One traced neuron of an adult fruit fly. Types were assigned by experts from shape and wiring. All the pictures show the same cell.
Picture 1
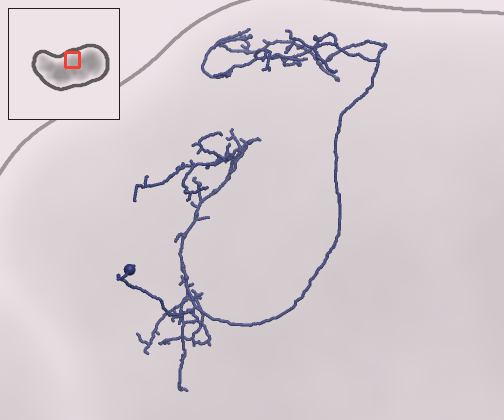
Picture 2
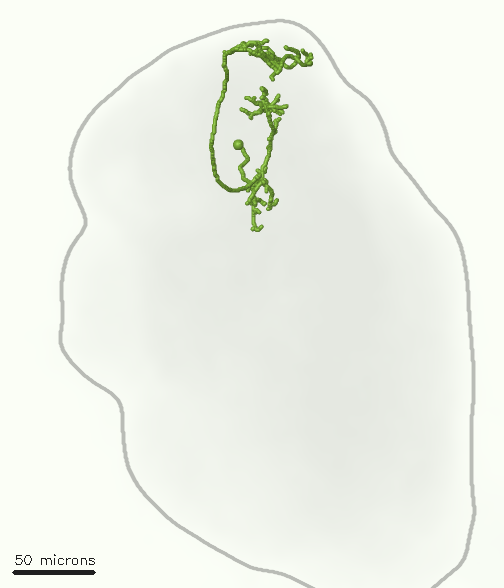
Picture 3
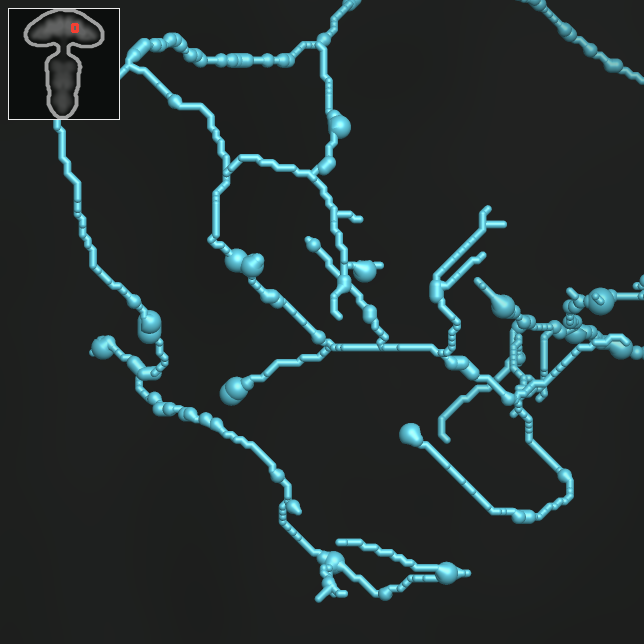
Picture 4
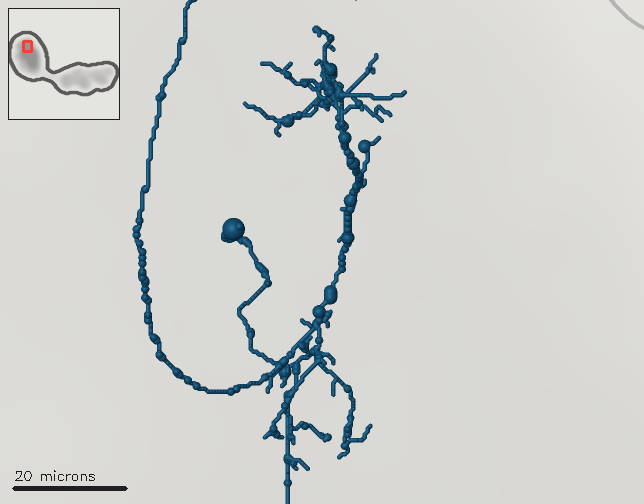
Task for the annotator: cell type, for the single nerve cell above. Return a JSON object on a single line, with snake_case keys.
{"cell_type": "CB1923"}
